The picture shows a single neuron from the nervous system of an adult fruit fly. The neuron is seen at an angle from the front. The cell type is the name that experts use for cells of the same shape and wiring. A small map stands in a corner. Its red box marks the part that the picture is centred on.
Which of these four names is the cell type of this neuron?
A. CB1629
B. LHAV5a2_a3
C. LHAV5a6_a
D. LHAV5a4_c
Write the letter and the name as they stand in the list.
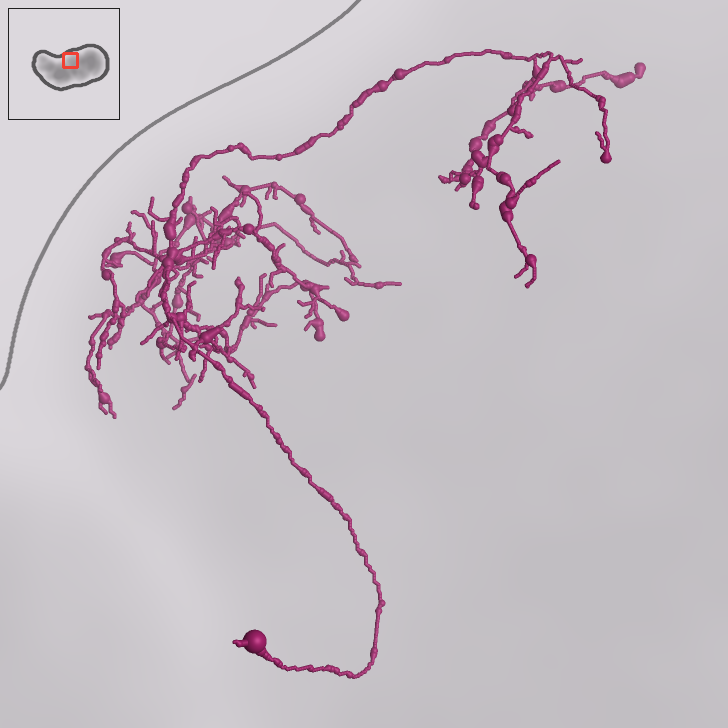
A. CB1629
